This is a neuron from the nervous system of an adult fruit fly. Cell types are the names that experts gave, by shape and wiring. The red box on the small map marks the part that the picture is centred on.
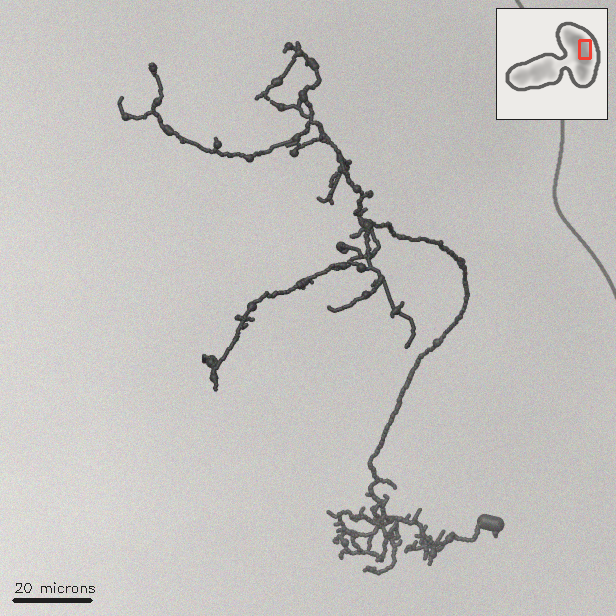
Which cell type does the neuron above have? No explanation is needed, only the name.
CB1008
